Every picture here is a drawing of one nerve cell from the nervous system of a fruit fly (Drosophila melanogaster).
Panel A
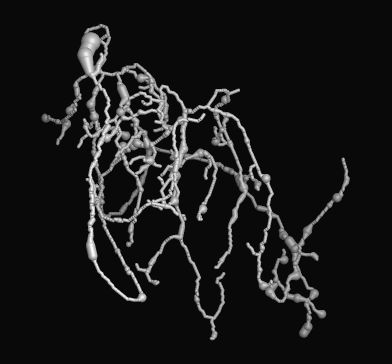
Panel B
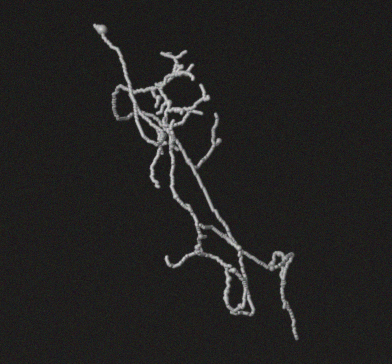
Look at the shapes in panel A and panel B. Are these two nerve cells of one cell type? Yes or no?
no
